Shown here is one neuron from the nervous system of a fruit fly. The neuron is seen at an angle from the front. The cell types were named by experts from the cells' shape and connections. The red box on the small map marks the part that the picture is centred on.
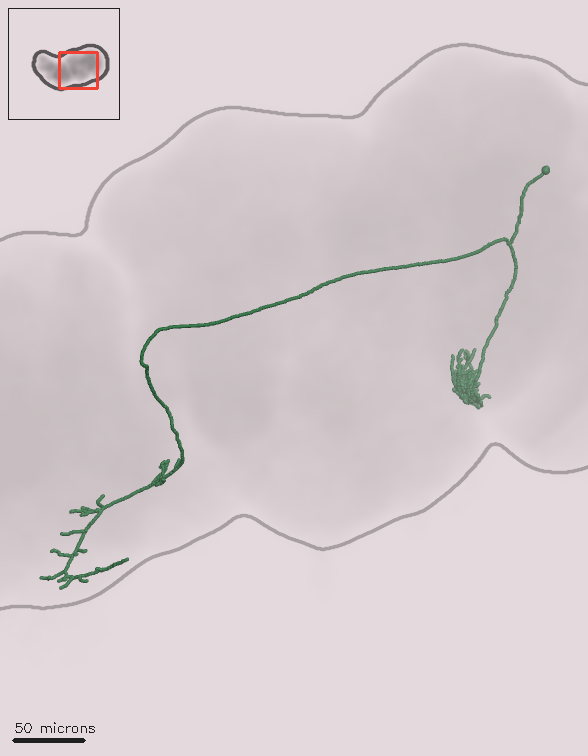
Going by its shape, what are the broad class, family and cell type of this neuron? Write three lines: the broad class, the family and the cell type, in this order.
optic-lobe intrinsic neuron
hemilineage VPNp1_lateral
LC14b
